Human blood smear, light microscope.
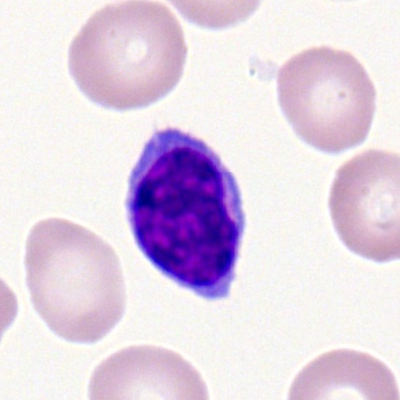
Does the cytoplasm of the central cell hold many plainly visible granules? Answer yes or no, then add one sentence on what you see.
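No. No granules are seen in the cytoplasm.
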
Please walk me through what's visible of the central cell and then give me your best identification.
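The outline is oval, longer than it is wide, and the top edge is slightly ragged with fine short projections. Chromatin is coarsely clumped into dark purple patches, and the cytoplasm forms only a thin rim around the nucleus. The cell is a lymphocyte.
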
